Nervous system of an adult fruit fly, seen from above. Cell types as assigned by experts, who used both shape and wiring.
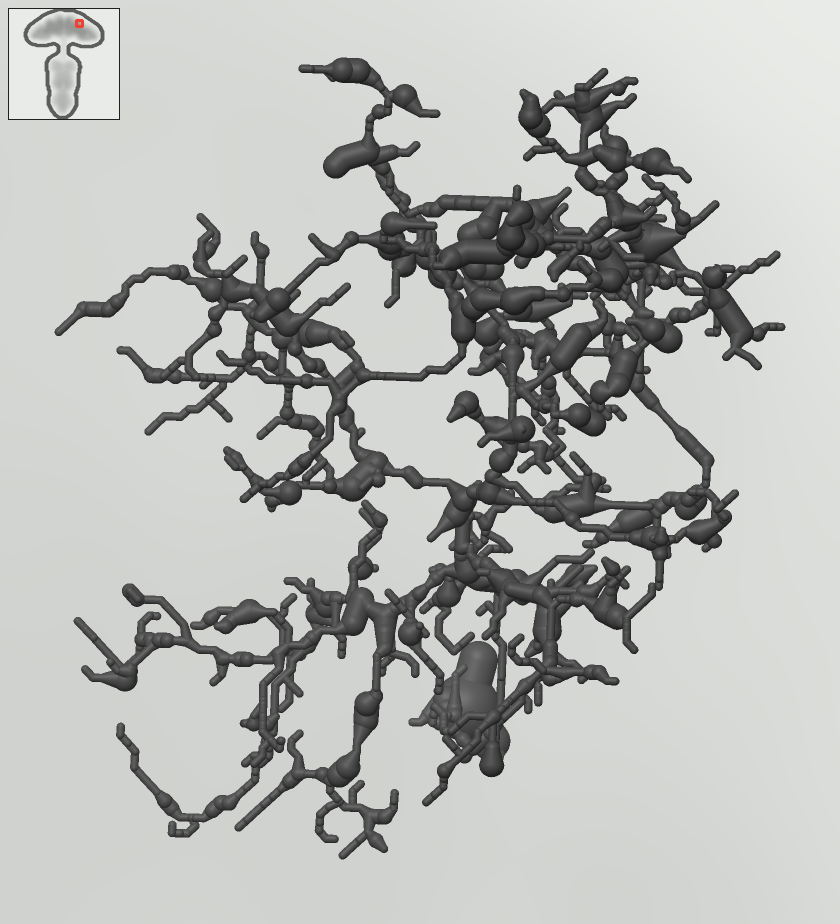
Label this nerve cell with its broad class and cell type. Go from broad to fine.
central-brain intrinsic neuron; CB1205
